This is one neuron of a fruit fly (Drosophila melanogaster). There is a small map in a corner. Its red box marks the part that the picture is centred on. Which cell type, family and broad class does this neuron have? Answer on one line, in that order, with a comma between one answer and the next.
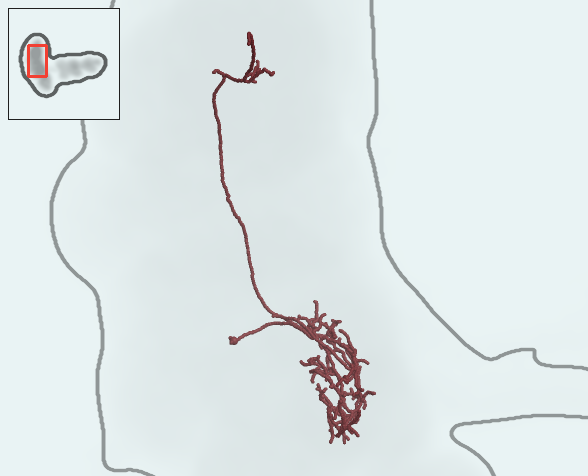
CB3570, hemilineage LHd1, central-brain intrinsic neuron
